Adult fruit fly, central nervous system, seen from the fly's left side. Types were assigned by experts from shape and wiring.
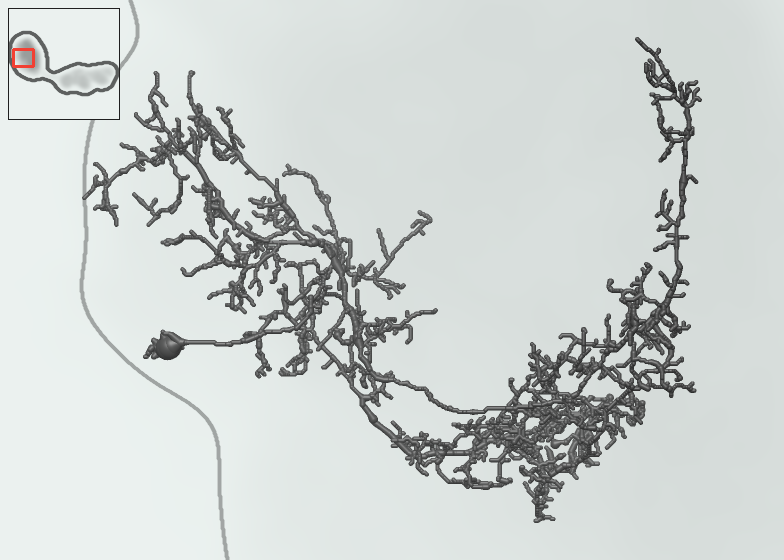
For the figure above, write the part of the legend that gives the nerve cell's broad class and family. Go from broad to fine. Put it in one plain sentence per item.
A central-brain intrinsic neuron of the ALIN family.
